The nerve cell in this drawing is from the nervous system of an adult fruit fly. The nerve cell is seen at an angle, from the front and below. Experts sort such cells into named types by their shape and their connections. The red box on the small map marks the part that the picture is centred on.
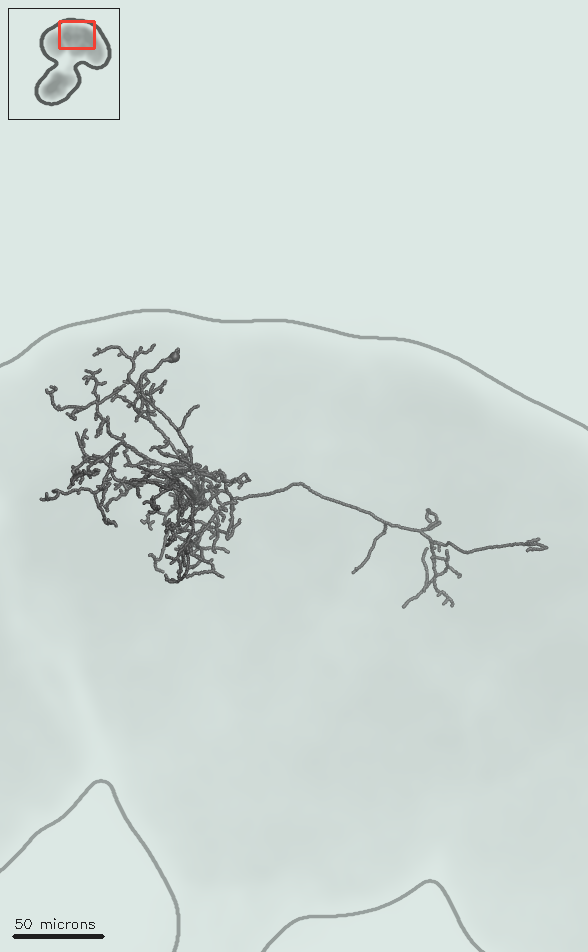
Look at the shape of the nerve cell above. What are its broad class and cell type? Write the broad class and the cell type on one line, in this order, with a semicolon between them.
central-brain intrinsic neuron; CB1017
